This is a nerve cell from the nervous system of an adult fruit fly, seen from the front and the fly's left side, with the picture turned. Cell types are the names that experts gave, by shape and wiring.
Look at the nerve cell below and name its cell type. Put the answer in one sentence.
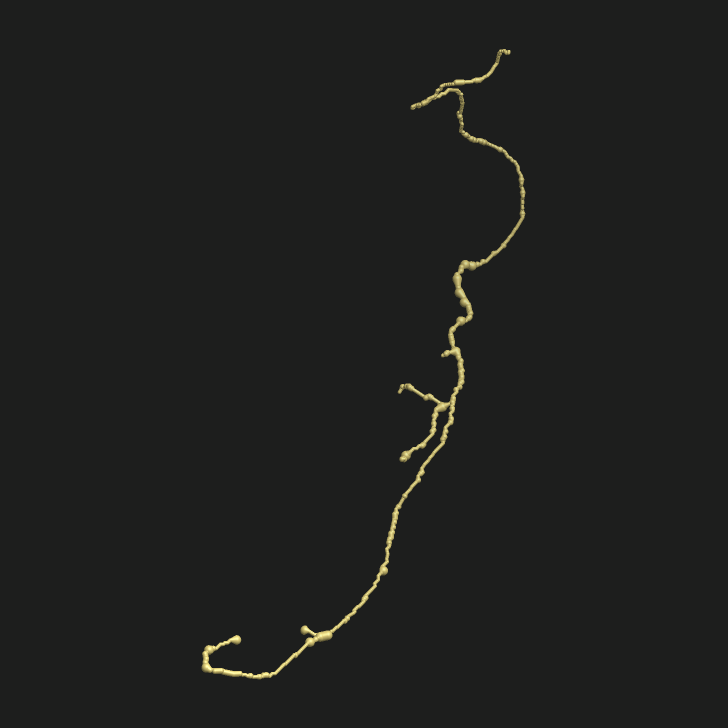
The cell type is HRN_VP4.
